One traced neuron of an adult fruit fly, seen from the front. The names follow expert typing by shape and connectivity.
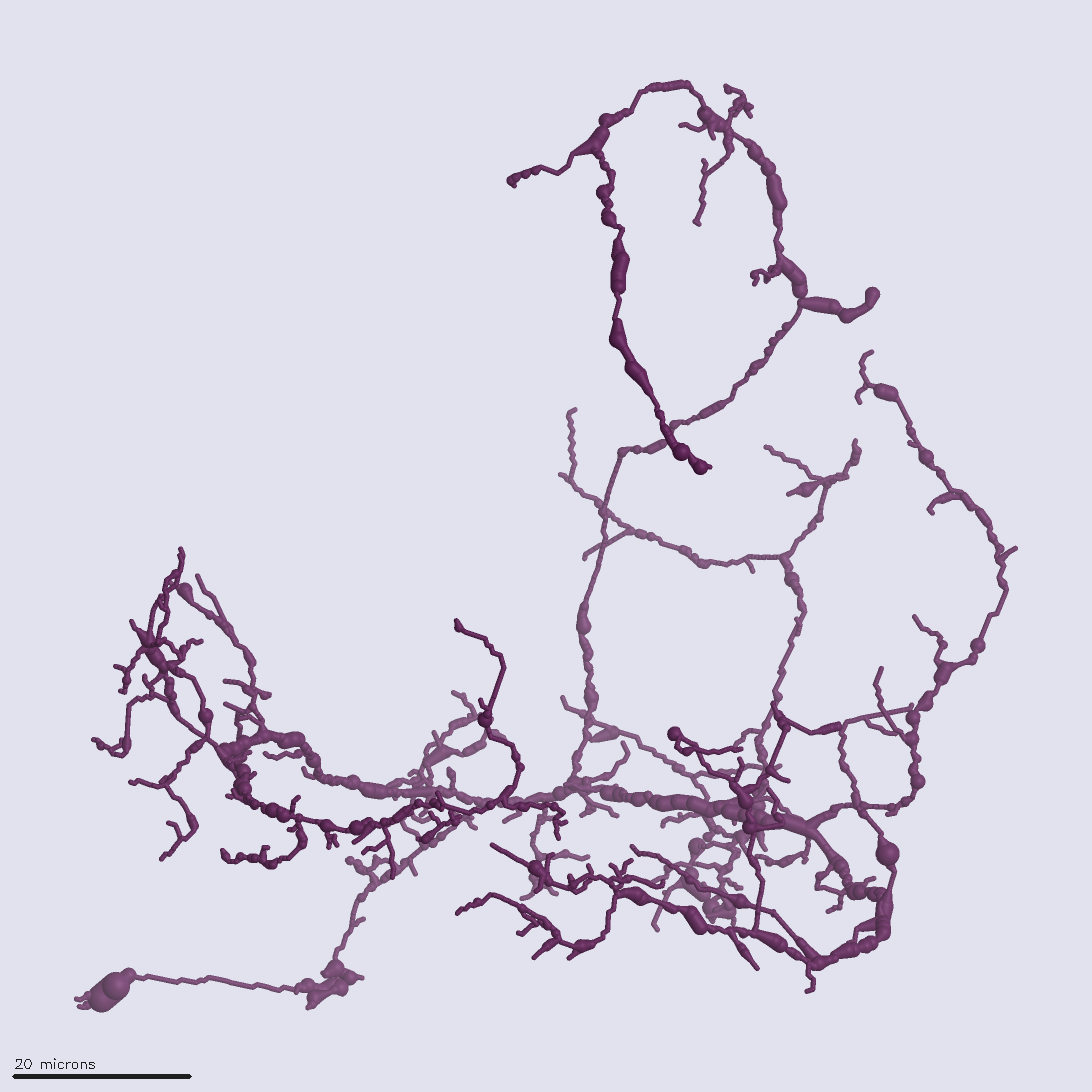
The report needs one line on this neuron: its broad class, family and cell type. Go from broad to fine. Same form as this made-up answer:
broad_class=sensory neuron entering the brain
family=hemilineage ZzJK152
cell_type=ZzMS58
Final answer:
broad_class=nerve-cord intrinsic neuron
family=hemilineage 04B
cell_type=IN04B100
